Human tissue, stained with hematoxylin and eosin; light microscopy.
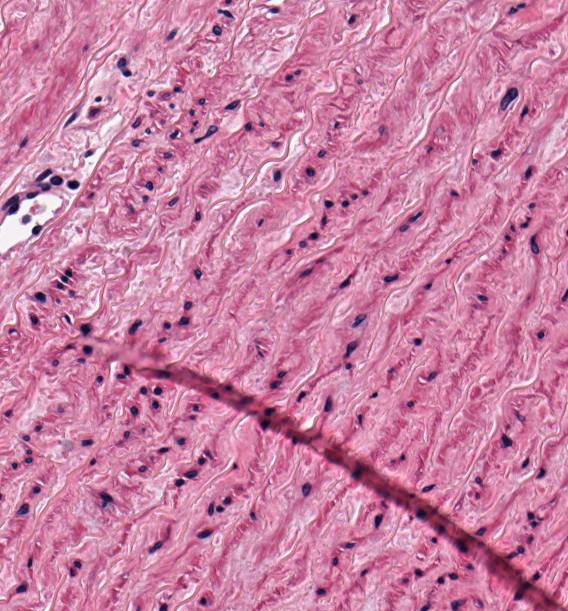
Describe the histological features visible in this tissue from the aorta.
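Look across the whole field: it's all pink fibrous tissue, with no epithelial lining anywhere. Follow one of the eosinophilic fibres and you'll see it's wavy and crimped, not straight. Between them, small dark nuclei, elongated to oval, are scattered fairly evenly. No fat cells appear.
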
